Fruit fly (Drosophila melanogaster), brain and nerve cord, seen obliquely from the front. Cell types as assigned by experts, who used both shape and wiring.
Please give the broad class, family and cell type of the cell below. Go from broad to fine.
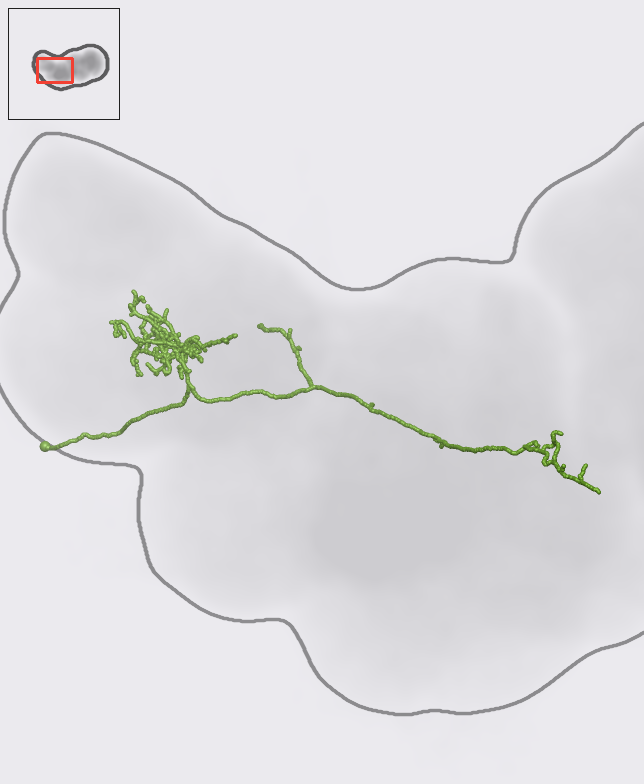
nerve-cord intrinsic neuron; hemilineage 08B; IN08B082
